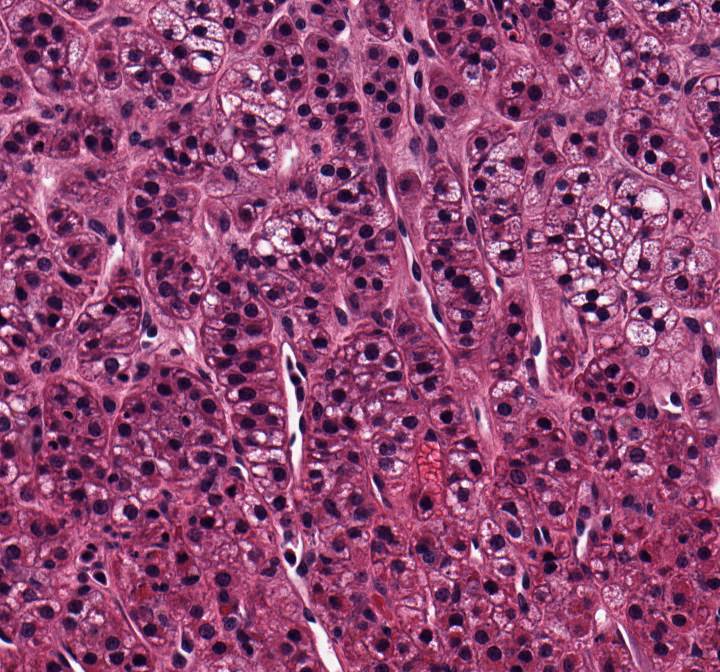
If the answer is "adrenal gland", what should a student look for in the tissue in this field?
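In this adrenal gland, I'm seeing nests parted by thin-walled, slit-like capillaries lined by flattened endothelial cells with elongated dark nuclei. Nuclei are round, fairly uniform in size, mostly one per cell. Stroma between the nests is scant, just thin strands around the capillaries.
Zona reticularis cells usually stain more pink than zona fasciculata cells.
The pale, foamy, finely vacuolated cells in the upper right don't fit that pinker look.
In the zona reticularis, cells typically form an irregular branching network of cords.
Here I'm seeing nests instead.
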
